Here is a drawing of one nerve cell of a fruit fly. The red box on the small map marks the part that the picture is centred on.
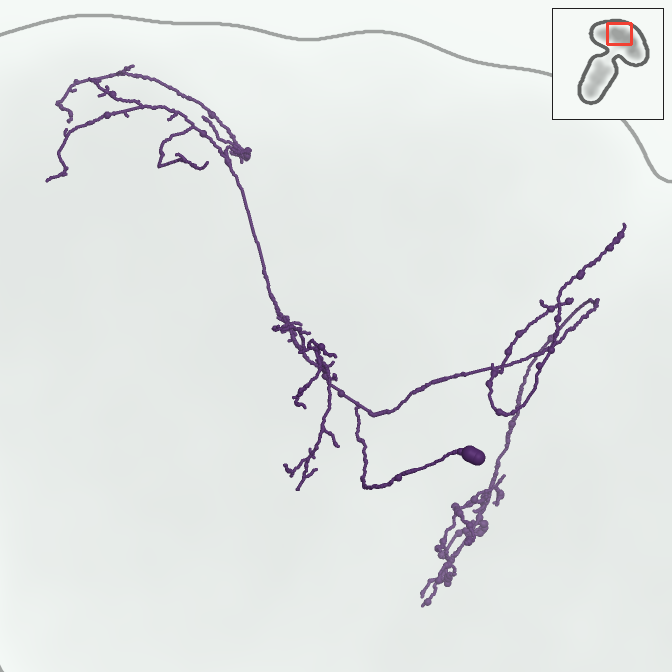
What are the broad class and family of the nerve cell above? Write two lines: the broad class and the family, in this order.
central-brain intrinsic neuron
hemilineage SMPpm1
